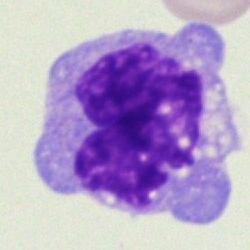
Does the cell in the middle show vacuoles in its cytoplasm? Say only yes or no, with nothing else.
Yes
